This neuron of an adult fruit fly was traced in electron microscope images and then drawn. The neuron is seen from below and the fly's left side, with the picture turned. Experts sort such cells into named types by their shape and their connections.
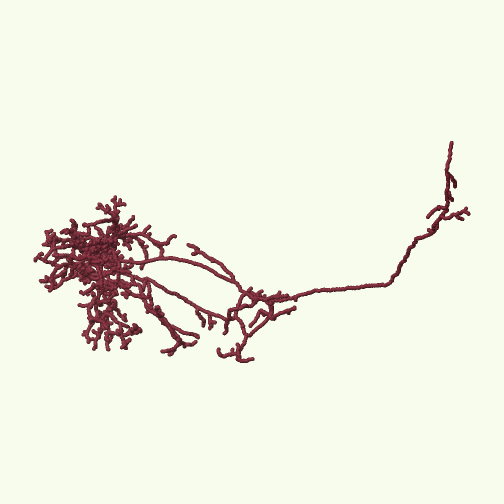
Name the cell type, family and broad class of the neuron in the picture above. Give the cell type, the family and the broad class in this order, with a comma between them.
CB2286, hemilineage VLPl2_medial, central-brain intrinsic neuron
